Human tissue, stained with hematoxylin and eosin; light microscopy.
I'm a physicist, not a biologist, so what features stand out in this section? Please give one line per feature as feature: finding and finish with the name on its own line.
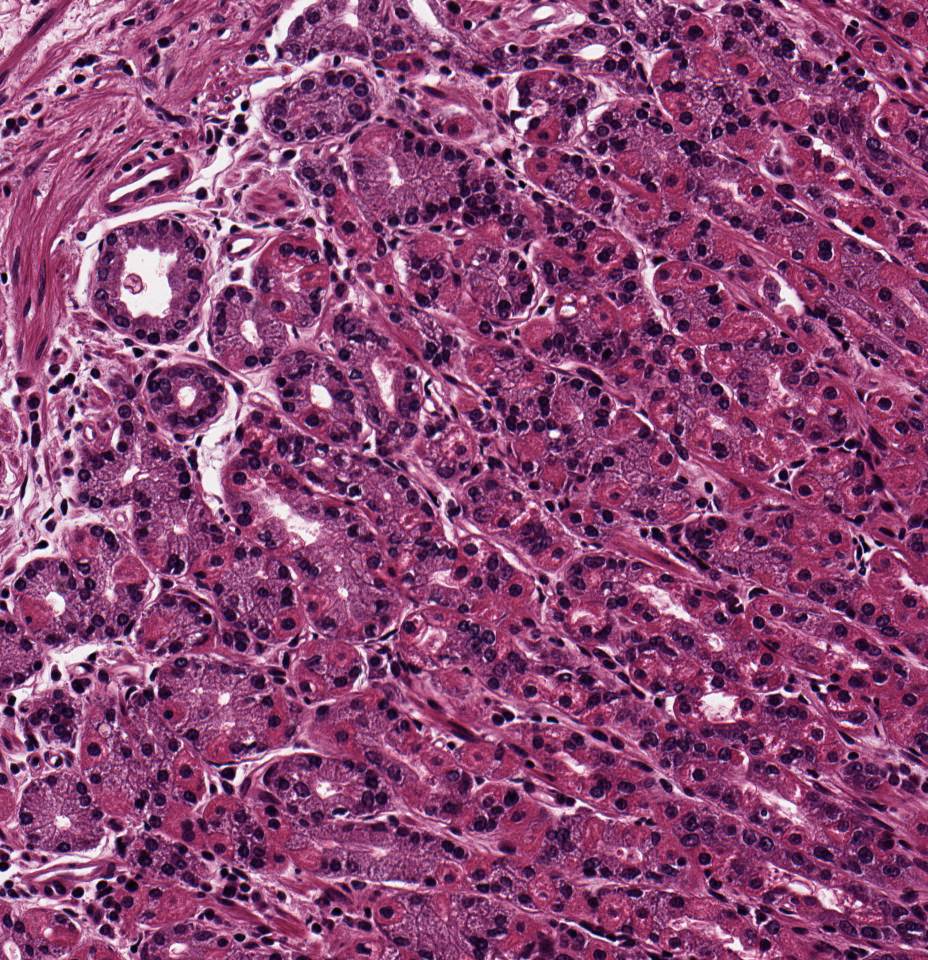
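Glands: closely packed, nearly the whole field, very little stroma
Smooth muscle: pink spindle-shaped fibre bundles, upper left corner
Right half: mostly large cells, bright pink cytoplasm, round central nuclei
Left half: purplish granular cytoplasm, basal nuclei, lining many gland profiles
Name, then: stomach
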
